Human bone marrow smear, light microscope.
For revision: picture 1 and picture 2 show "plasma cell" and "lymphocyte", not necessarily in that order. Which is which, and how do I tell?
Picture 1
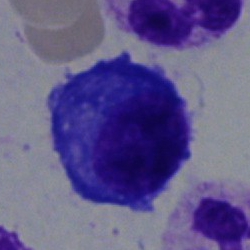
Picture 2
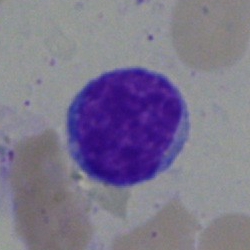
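Plasma cell in picture 1; lymphocyte in picture 2. Plasma cell outline roughly round, edge slightly bumpy and irregular, with small blunt knobs standing out, clearest along the top. Lymphocyte outline round and smooth. Plasma cell cytoplasm deep, intense blue, with paler mottled patches on the left side.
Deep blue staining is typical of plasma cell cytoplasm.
Plasma cell nucleus only faintly set apart from the dark cytoplasm around it. Lymphocyte chromatin dark purple, mottled with paler patches.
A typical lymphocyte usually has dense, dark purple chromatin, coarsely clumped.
No granules seen in the cytoplasm of either cell. Pale unstained red cells lie against the lower left of the lymphocyte.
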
